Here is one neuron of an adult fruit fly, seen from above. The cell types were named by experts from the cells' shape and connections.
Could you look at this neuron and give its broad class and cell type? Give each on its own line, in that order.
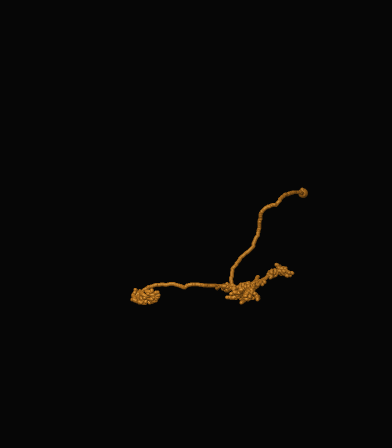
central-brain intrinsic neuron
PS052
